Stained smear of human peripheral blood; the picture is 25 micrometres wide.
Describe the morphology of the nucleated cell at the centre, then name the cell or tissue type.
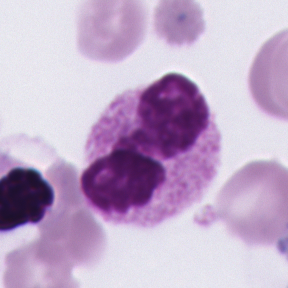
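The cell, about 14 by 11 micrometres, has a round to slightly oval outline with a smooth edge. The chromatin is dark purple and coarsely clumped, with lighter patches inside each lobe. Pale pink cytoplasm shows most at the upper left and lower right, and no vacuoles appear. This is a segmented neutrophil.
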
